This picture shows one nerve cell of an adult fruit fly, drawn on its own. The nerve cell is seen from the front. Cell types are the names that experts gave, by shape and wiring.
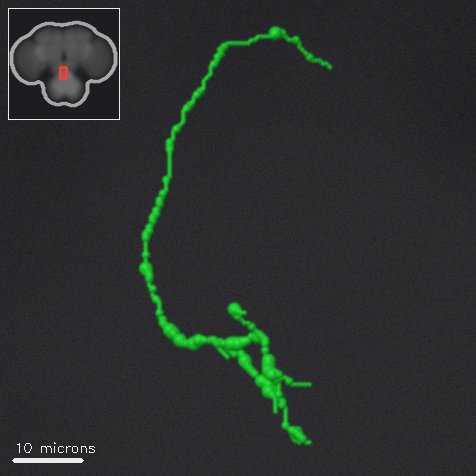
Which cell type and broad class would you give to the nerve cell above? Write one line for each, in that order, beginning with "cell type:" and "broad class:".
cell type: SNxx03
broad class: sensory neuron entering the nerve cord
